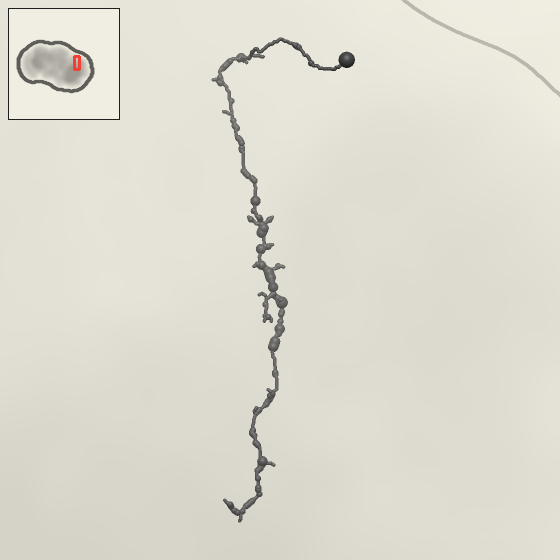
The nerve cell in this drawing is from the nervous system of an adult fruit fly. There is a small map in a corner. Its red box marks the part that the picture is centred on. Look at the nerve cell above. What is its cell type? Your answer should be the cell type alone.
Dm3c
